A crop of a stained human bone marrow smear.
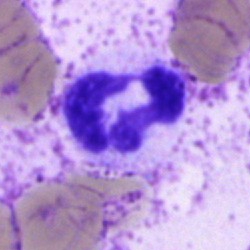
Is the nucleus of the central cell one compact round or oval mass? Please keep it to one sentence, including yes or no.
No, there is a curved band-shaped nucleus without separate lobes, not a round or oval one.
